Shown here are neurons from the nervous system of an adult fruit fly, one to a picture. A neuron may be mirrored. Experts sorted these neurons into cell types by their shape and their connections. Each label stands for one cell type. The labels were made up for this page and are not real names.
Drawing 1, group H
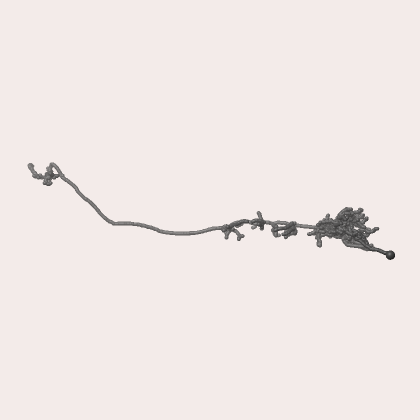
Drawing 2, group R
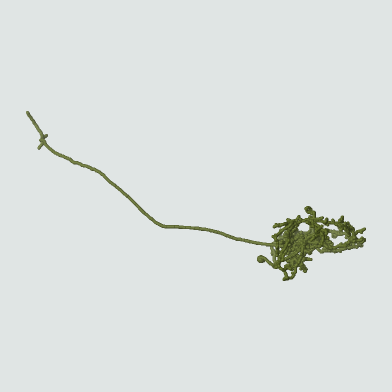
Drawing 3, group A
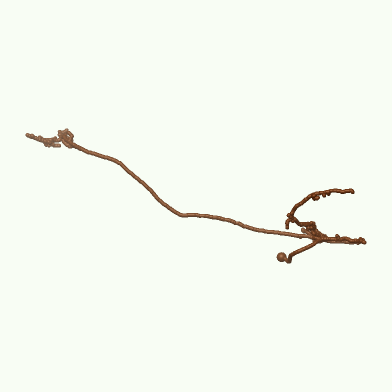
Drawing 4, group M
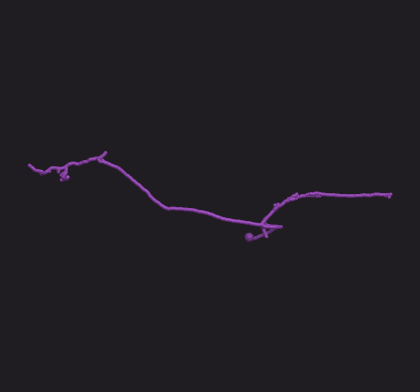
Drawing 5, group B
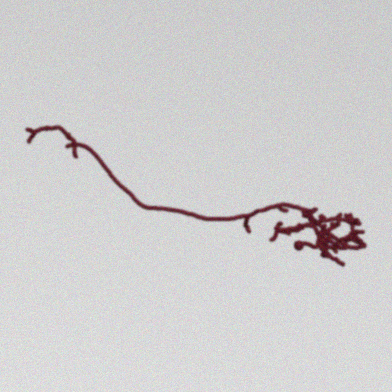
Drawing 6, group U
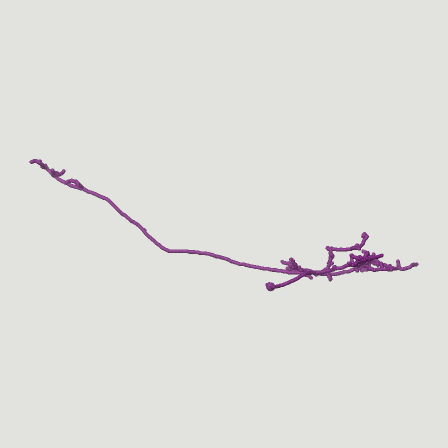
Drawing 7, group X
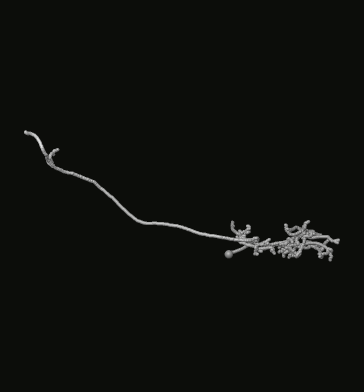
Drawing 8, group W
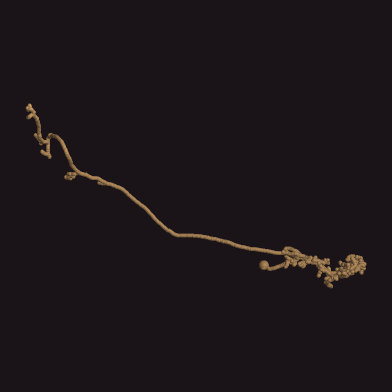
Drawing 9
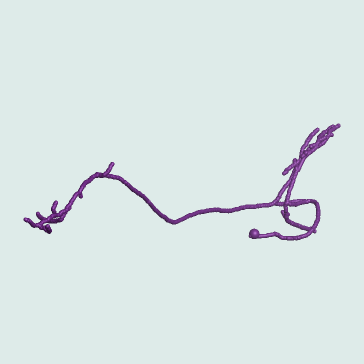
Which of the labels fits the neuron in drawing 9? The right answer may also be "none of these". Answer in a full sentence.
It belongs to group M.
